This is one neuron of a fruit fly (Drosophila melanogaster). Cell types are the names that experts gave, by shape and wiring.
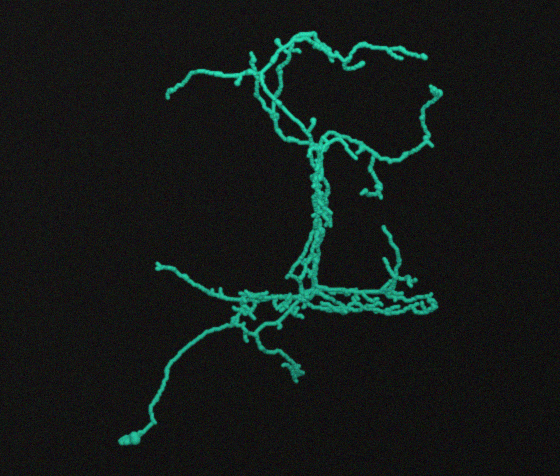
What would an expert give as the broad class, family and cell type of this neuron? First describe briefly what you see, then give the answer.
Its cell body lies at the lower left of the picture. Dozens of branch ends can be seen. Its broad class is nerve-cord intrinsic neuron. The family is hemilineage 12A. It is of cell type IN12A055.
